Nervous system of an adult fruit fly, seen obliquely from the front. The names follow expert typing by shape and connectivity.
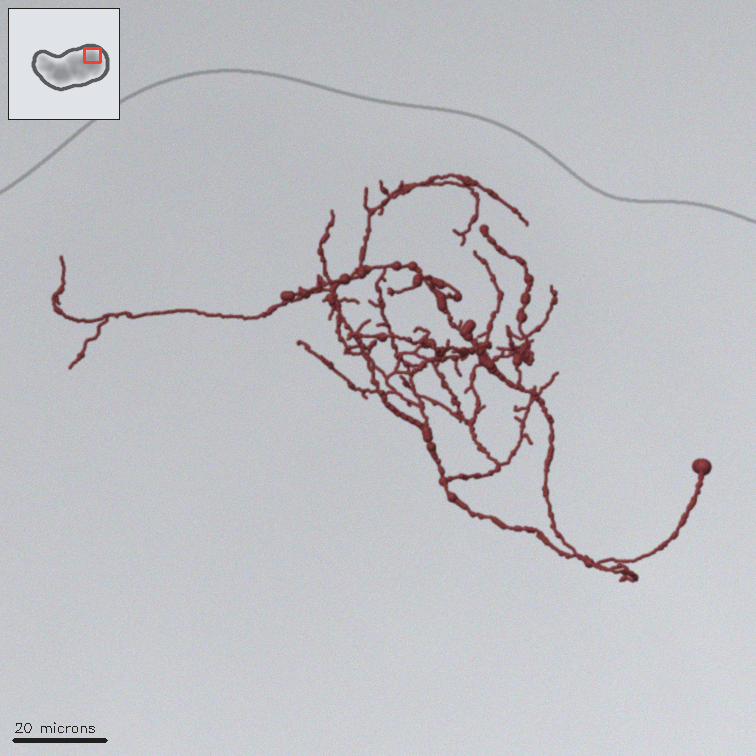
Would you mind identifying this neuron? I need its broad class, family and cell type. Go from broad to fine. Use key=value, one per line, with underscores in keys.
broad_class=central-brain intrinsic neuron
family=hemilineage SLPav1_medial
cell_type=CB2048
